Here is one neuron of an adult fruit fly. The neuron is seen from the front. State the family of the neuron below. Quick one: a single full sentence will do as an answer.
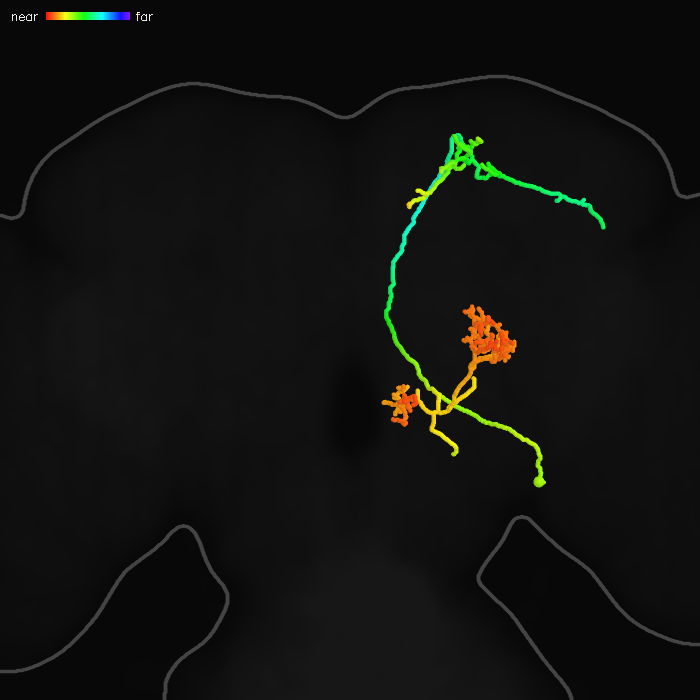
For this neuron, the family is hemilineage ALlv1.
